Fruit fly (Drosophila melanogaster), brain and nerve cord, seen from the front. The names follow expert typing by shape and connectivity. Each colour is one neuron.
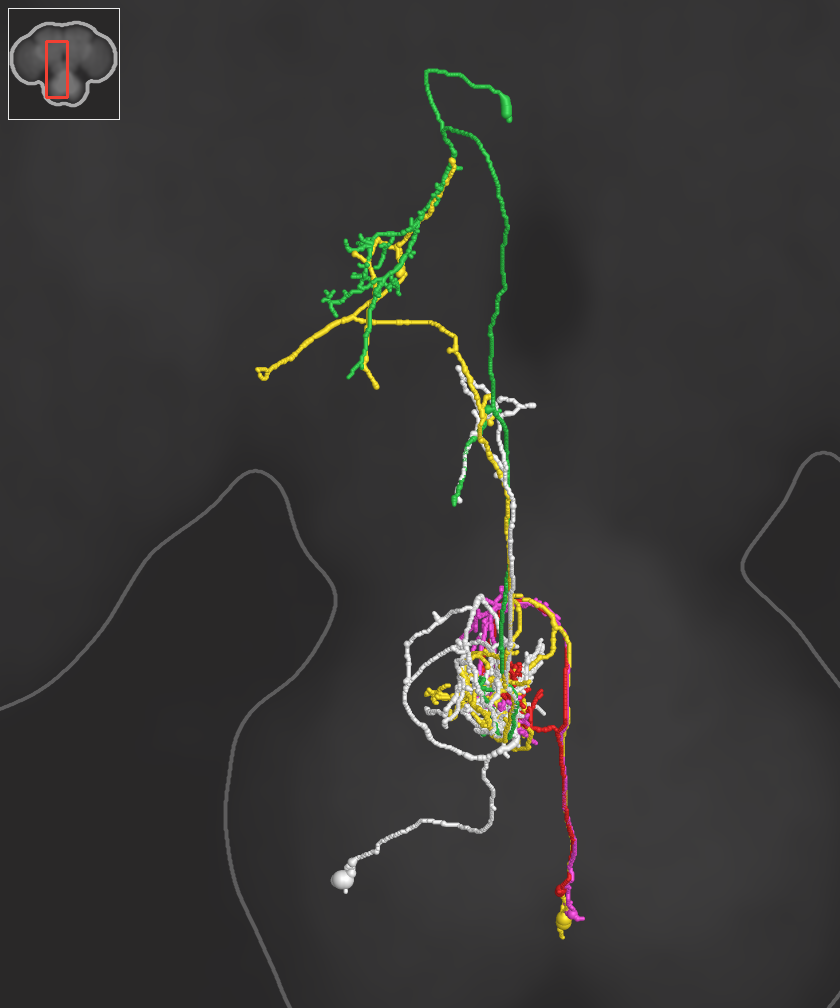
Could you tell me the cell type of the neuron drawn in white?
ANXXX171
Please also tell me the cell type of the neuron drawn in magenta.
IN02A058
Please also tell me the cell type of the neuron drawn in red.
IN02A052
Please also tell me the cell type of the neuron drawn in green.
DNpe008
